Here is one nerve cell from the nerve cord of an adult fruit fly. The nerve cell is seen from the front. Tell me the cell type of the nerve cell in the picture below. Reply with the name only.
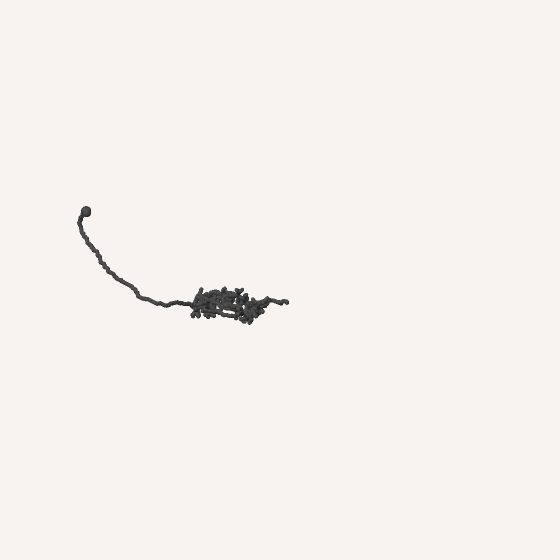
IN09A039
